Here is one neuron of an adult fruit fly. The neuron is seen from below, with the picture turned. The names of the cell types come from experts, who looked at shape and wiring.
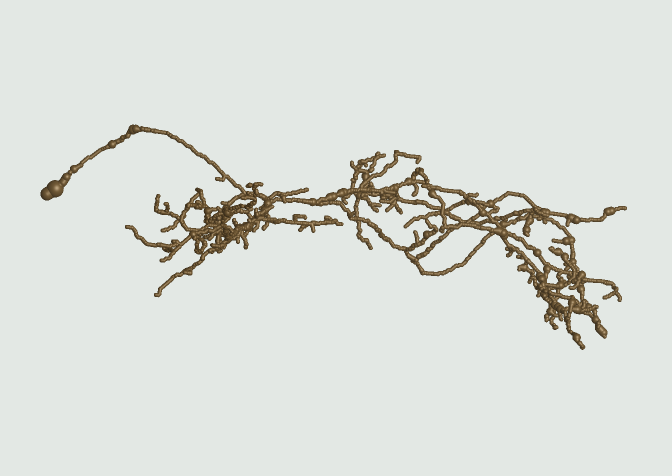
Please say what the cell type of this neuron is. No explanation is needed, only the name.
LHPD2a4_b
